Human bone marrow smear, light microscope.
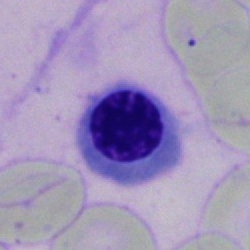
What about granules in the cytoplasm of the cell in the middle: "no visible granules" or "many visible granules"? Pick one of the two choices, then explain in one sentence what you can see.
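No visible granules. The cytoplasm shows no granules.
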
